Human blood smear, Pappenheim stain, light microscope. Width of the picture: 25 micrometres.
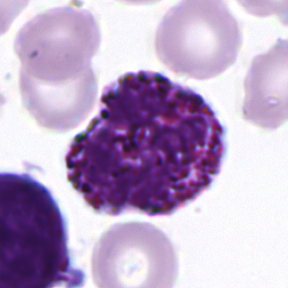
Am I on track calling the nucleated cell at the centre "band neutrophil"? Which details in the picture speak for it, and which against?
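Roughly round and about 14 micrometres across, the cell has no surface projections. Coarse dark purple granules of uneven size pack it out to the margin and lie over the nucleus, hiding its outline.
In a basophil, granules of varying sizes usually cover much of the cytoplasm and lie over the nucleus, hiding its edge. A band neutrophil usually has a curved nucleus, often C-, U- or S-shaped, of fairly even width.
The hidden nuclear outline and uneven granules agree with basophil, while no band-shaped nucleus can be traced here. The cell is a basophil rather than a band neutrophil.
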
